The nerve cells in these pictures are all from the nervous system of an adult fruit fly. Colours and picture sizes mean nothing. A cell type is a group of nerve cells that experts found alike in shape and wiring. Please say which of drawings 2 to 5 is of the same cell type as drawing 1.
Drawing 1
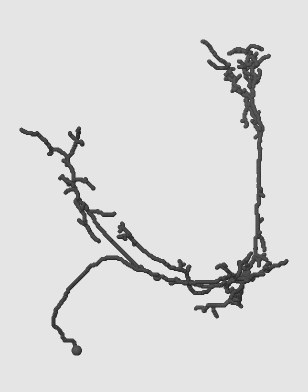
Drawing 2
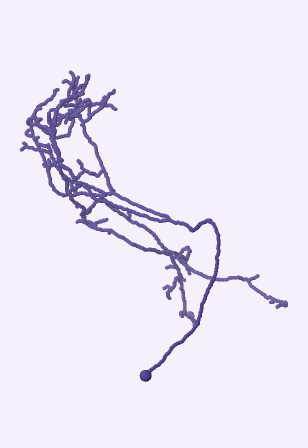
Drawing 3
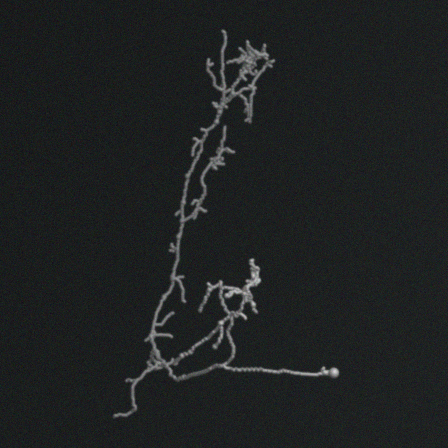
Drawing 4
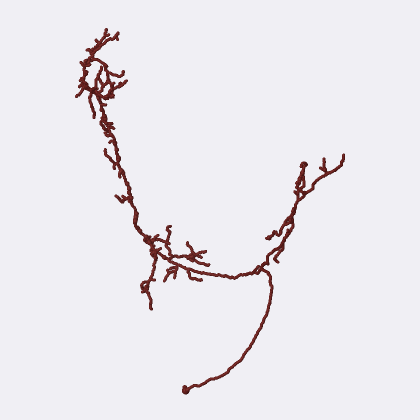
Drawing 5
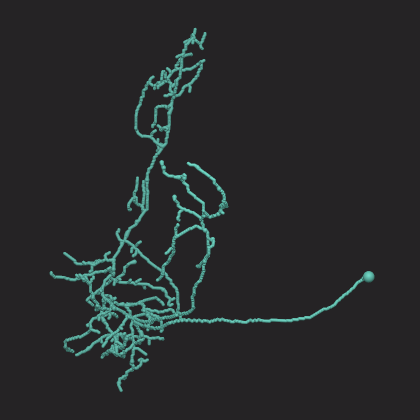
Drawing 4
